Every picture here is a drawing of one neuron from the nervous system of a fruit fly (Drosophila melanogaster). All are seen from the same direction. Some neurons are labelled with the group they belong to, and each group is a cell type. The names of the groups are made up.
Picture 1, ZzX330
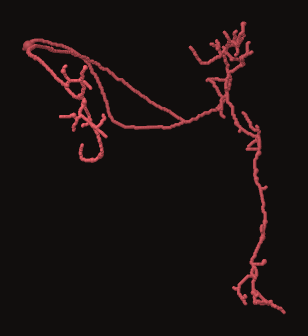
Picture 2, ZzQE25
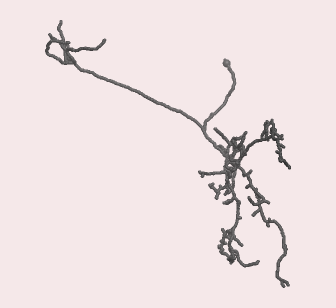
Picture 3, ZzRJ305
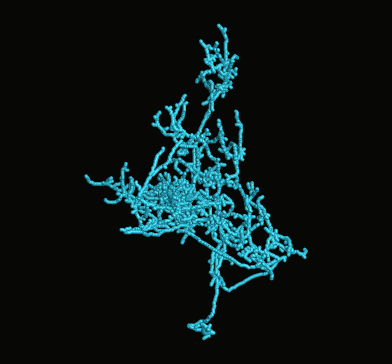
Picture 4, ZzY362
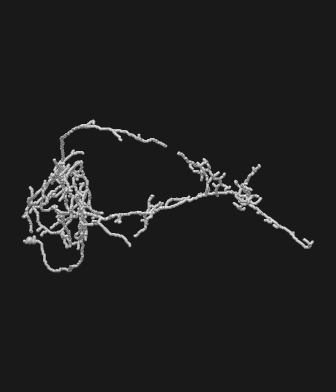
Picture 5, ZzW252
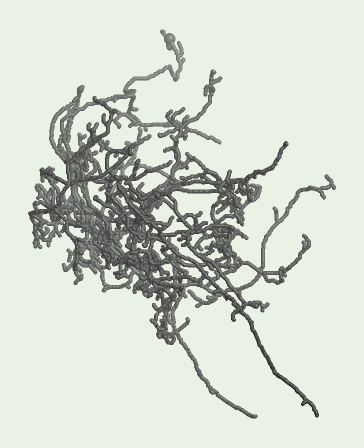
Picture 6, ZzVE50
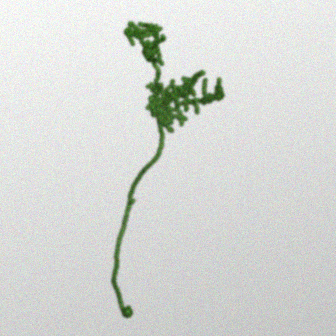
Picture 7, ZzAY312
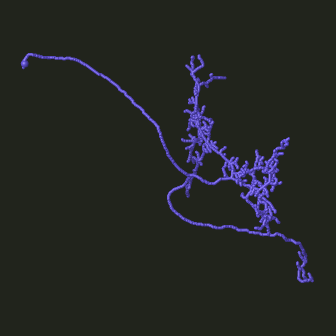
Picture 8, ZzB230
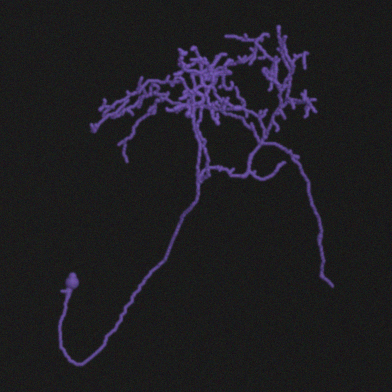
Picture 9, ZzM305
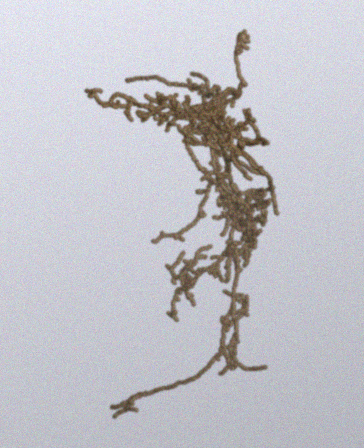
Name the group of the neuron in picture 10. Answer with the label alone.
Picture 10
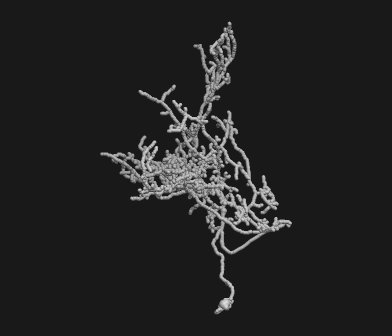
ZzRJ305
